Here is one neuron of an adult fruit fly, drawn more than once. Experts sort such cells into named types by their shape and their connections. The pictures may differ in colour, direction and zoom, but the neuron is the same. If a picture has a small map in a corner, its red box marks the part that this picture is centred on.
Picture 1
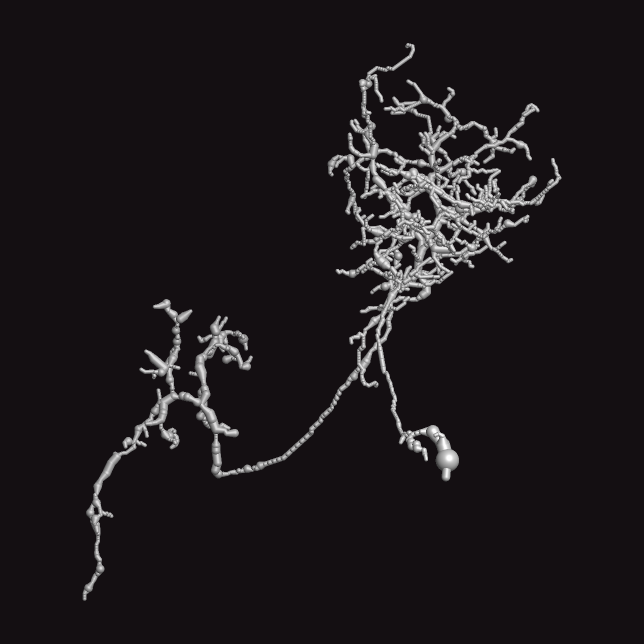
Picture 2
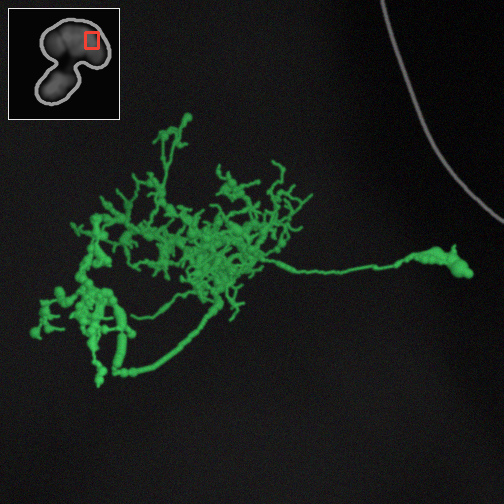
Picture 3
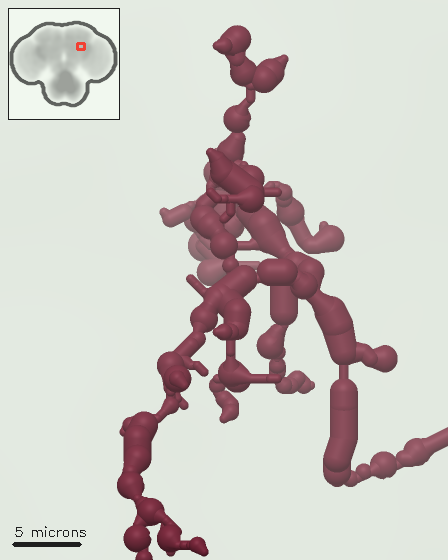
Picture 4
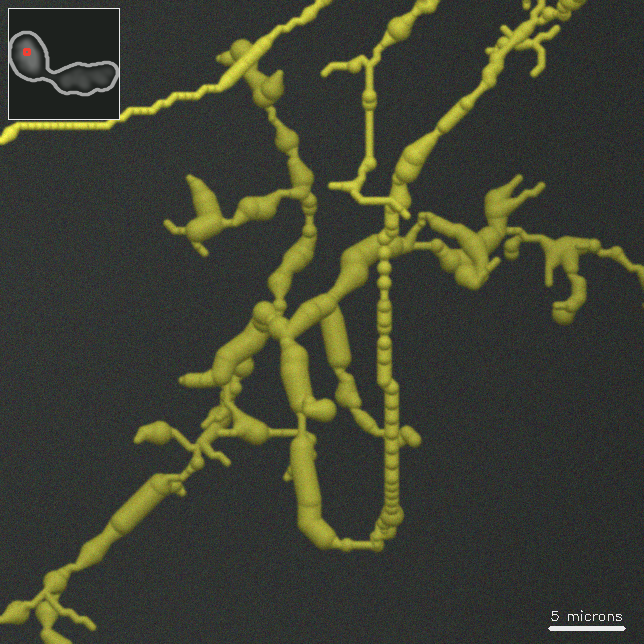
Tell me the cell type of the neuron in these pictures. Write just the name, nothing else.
LHAV2b2_a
